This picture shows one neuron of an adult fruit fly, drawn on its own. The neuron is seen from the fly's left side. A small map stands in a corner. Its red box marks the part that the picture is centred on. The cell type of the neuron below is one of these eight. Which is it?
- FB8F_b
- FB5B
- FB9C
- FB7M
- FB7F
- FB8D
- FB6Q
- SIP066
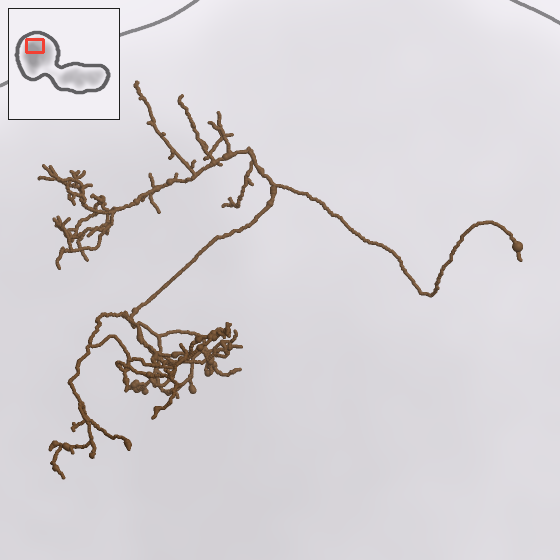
FB5B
